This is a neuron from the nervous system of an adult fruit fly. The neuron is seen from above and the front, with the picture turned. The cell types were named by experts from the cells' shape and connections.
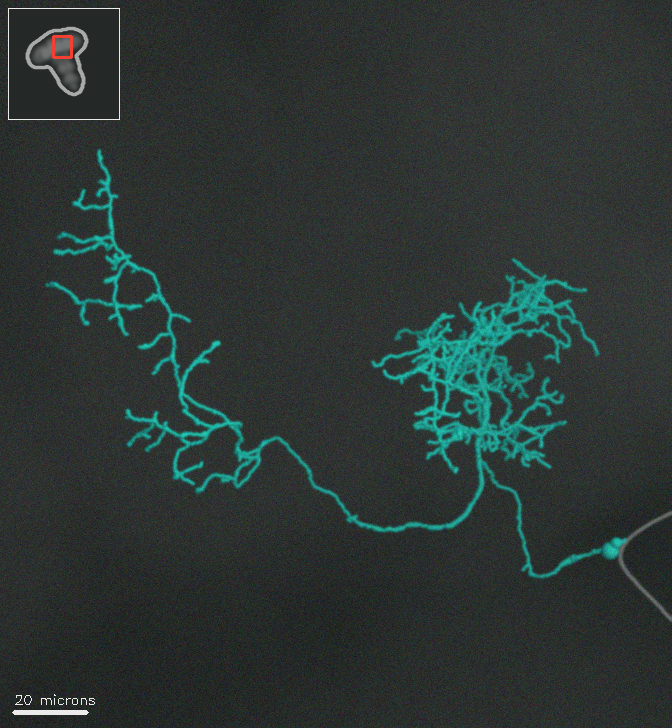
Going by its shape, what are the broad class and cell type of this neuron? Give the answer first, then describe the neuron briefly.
This is a central-brain intrinsic neuron. Its cell type is SMP256. Its cell body lies at the lower right of the picture. By the scale bar it is about 160 microns wide in this view.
